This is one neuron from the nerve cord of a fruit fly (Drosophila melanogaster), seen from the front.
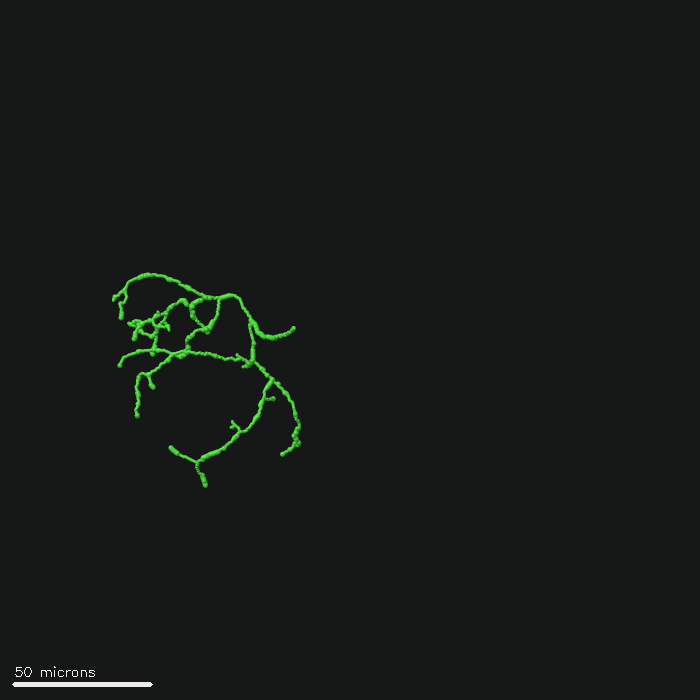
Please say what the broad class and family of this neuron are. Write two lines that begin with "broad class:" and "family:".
broad class: descending neuron
family: DNge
